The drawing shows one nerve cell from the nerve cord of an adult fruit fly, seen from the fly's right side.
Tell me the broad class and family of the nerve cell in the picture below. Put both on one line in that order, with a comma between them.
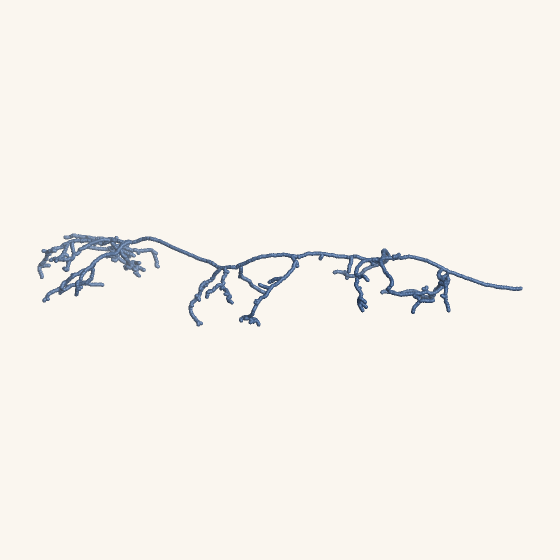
descending neuron, DNge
